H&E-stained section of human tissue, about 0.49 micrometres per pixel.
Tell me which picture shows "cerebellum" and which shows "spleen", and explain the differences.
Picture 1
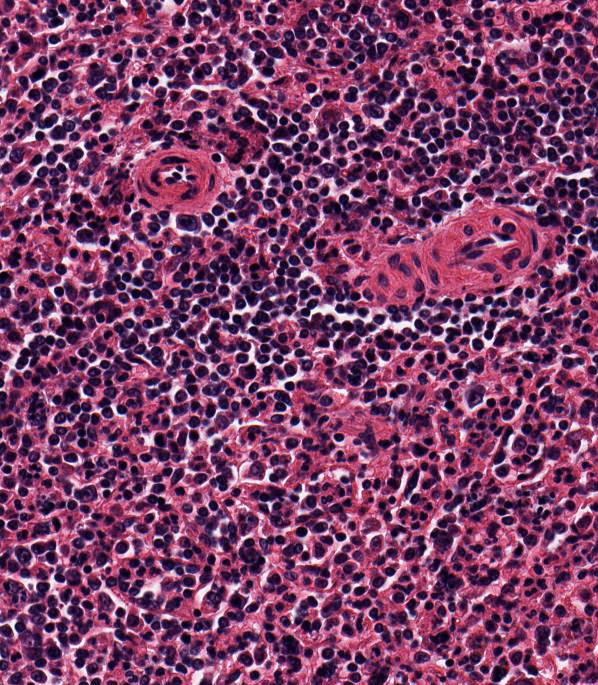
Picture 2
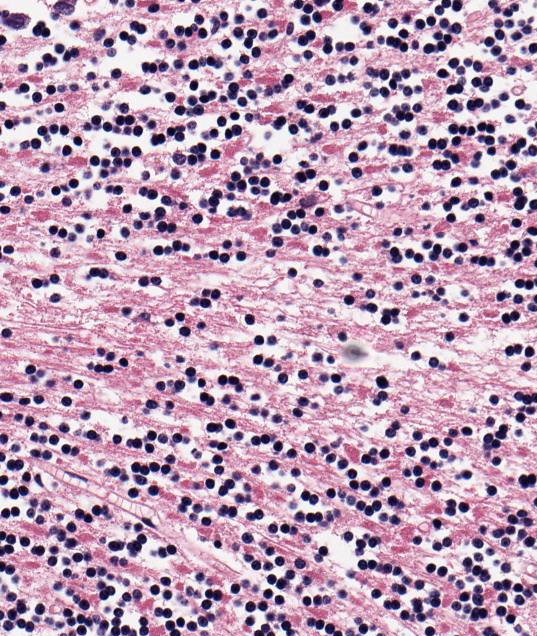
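Spleen in picture 1; cerebellum in picture 2. Picture 1: densely packed cells in diffuse sheets, no organised units; mostly small lymphocytes, round dark dense nuclei, scant cytoplasm. Larger cells with paler oval nuclei and more pink cytoplasm scattered among them. Arteriole walls: pink smooth muscle cells, elongated nuclei, around narrow lumen. Picture 2: small round, uniform, deeply blue-black nuclei densely scattered across the field; no glands, tubules or epithelium. Scant cytoplasm, many nuclei with thin clear rim. One larger, pale grey, smudged nucleus just right of centre.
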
